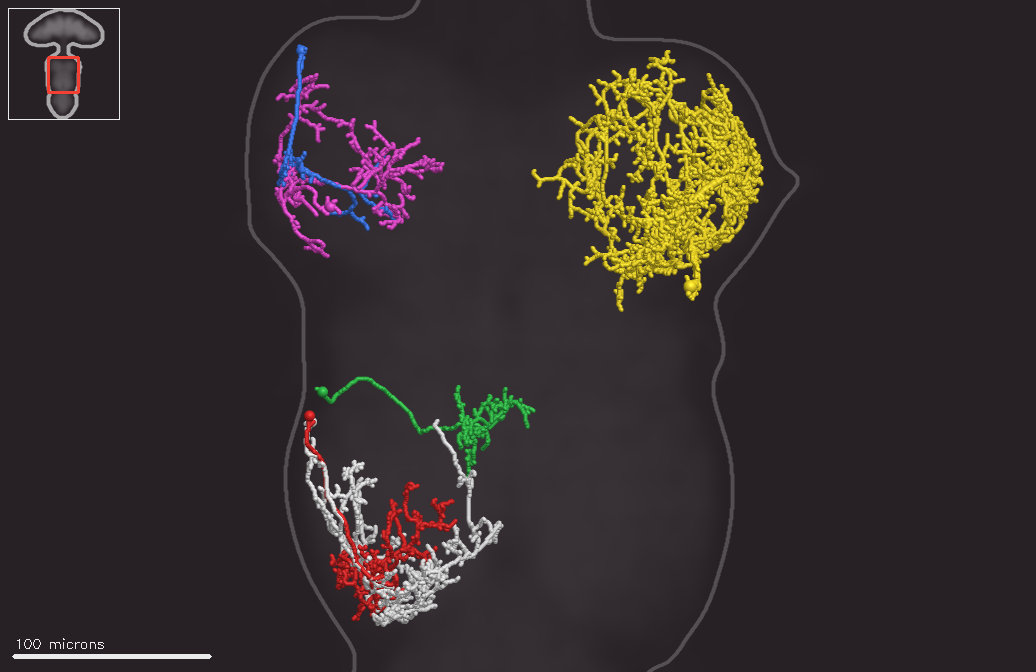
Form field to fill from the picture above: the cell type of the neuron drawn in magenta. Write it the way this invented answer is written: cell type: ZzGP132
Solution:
cell type: IN19A059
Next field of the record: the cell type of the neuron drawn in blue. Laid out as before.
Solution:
cell type: IN19A096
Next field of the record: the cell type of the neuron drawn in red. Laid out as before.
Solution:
cell type: IN19A079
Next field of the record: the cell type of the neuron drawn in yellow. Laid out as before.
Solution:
cell type: IN19A008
